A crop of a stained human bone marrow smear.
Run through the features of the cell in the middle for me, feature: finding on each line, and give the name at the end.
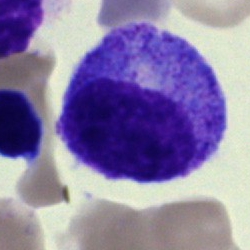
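Outline: round, smooth, no surface projections
Nucleus: eccentric, filling the lower half of the cell
Upper border: broad, nearly straight
Nucleoli: none visible
Name: promyelocyte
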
